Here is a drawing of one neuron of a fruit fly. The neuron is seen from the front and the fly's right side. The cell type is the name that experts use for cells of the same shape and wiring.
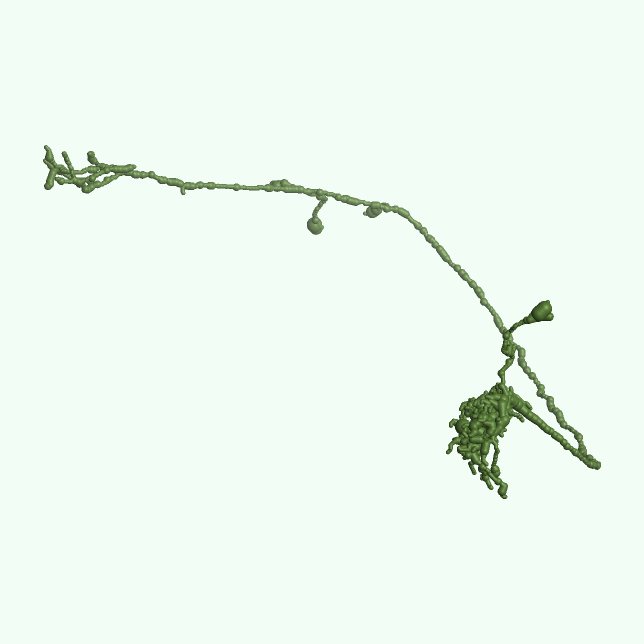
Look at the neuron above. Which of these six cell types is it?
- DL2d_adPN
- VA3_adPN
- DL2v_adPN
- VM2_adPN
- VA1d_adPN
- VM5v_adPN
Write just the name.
DL2d_adPN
